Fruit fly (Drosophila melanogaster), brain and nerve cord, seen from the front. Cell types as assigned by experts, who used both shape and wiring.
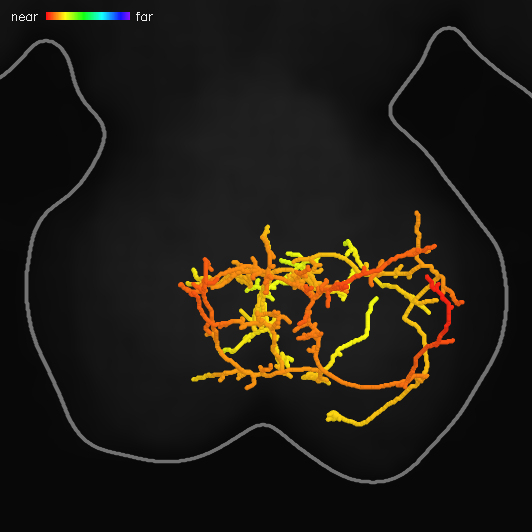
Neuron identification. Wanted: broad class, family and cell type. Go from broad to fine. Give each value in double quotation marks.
"nerve-cord intrinsic neuron", "hemilineage 04B", "IN04B028"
